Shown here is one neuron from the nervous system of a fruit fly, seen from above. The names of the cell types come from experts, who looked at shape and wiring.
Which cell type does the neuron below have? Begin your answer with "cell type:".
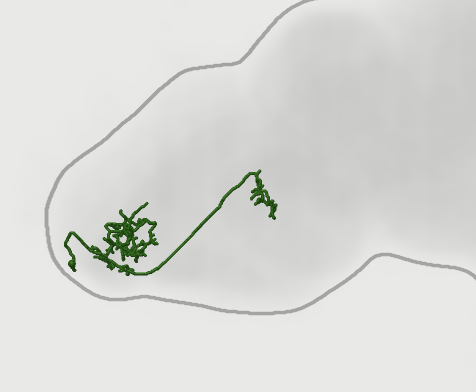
cell type: Tm26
